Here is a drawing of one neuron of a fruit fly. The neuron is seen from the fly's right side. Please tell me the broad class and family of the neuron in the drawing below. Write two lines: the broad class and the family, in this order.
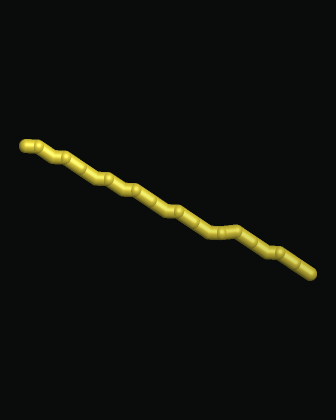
photoreceptor or other optic-lobe sensory neuron
class visual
